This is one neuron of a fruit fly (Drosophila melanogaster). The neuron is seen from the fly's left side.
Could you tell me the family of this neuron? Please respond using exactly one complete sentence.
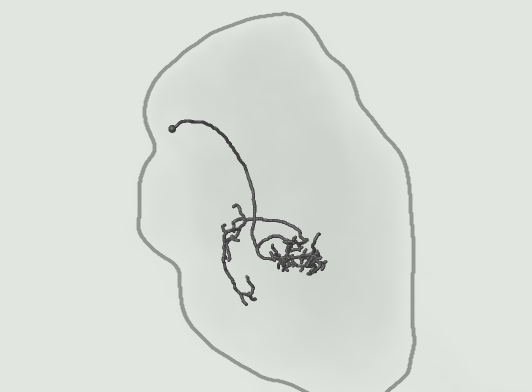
One member of family hemilineage WEDd1 is this neuron.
